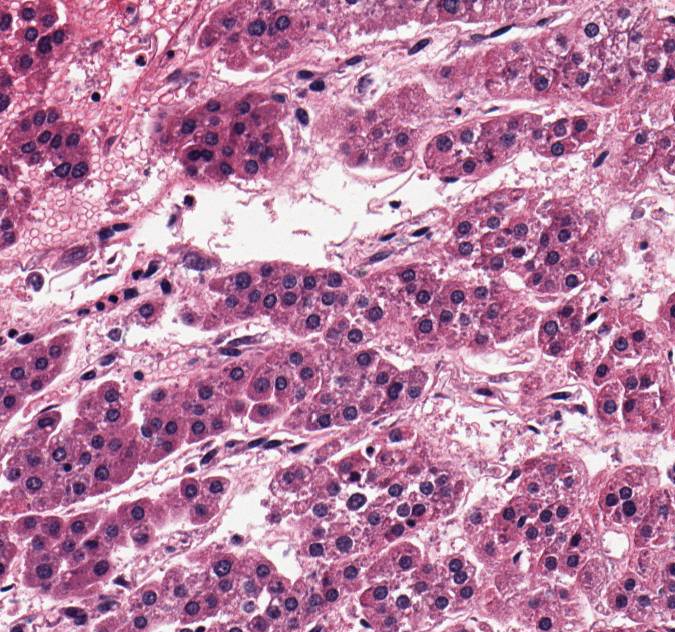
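Adrenal gland. The main cells here look polygonal, and their cytoplasm is abundant, granular and pink. As far as I can tell, they form no glands or lumens. Thin strands of stroma separate the nests, and these carry slender spindle-shaped nuclei. At the upper left lies a patch of small round empty vacuoles in a fine pink mesh.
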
